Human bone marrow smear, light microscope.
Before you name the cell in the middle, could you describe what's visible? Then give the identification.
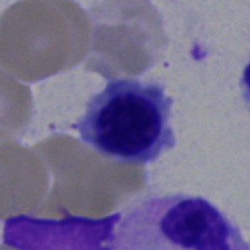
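Start with the outline: irregular, with small blunt bumps along its edge. The nucleus fills most of the cell, leaving a narrow rim of cytoplasm. Its chromatin is dense and stains dark purple, and no distinct granules show in the cytoplasm. This is an erythroblast.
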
